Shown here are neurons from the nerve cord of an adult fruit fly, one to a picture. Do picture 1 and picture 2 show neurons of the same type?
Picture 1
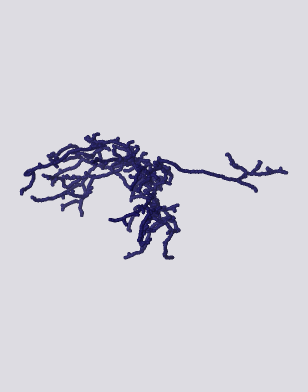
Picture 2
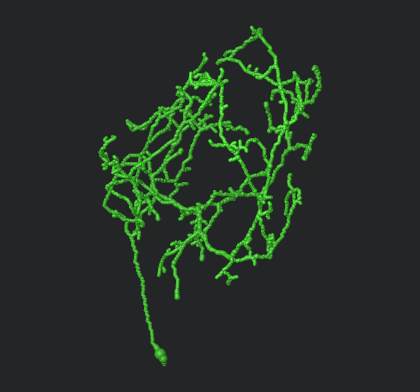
yes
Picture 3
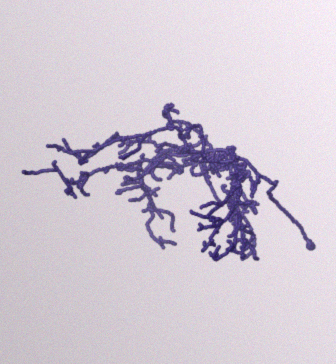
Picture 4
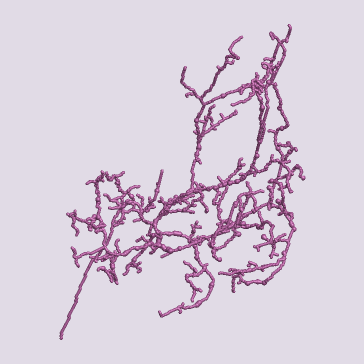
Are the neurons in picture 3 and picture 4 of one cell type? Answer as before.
yes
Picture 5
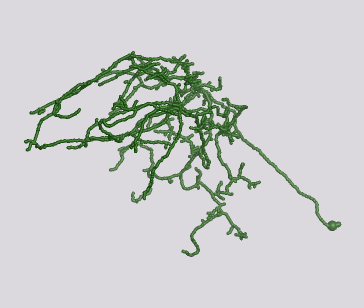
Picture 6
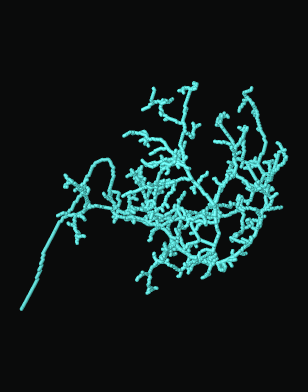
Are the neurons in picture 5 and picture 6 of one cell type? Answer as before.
no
